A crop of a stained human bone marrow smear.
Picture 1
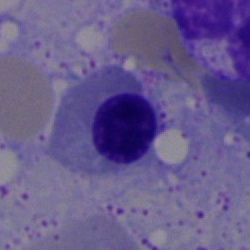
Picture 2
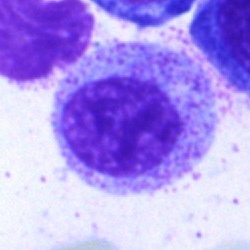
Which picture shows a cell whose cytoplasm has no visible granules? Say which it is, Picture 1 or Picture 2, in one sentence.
In picture 1, no granules can be seen in the cytoplasm of the cell.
